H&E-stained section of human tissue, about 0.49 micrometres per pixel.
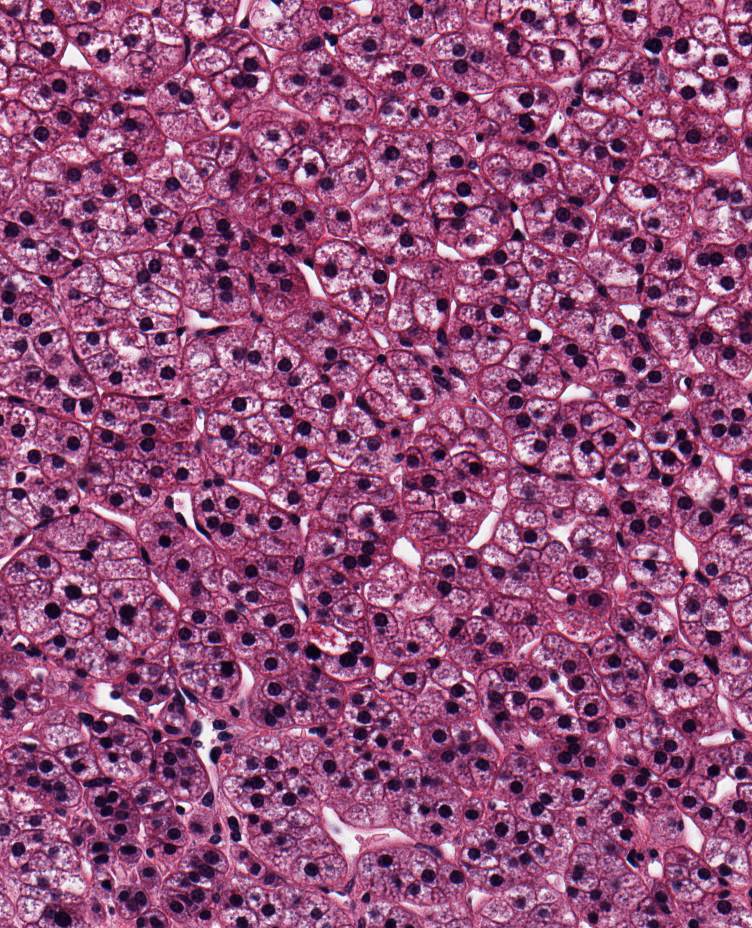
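Adrenal gland: cells in rounded nests and short cords, outlined by thin pink septa across the whole field. Their cytoplasm is pale, finely vacuolated and foamy-looking, you'll notice. Most have one small, round, dark central nucleus; cell borders show as distinct thin pink lines.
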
